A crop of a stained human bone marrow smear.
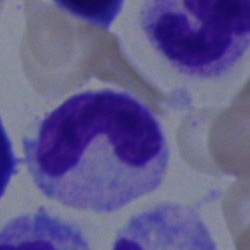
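Band neutrophil, the central cell here, with its nucleus curved into a horseshoe that opens downward. The chromatin looks dense and stains dark purple. Around it, the cytoplasm is plentiful and pale lilac, holding fine, faint purplish granules.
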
